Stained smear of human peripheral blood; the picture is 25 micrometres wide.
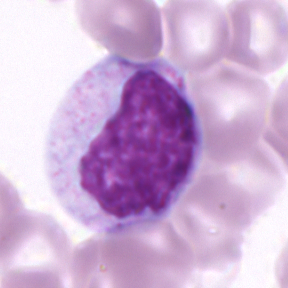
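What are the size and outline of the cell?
About 16 by 13 micrometres, with a smooth, rounded outline and no surface projections.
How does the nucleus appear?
Indented, with the notch facing the upper left, and positioned toward the right of the cell; it measures about 14 by 10 micrometres and fills about 60% of the cell's area. Its chromatin is deep purple and coarsely clumped, with small lighter patches between the clumps.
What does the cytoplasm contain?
Fine pinkish-red granules, scattered throughout.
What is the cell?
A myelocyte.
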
